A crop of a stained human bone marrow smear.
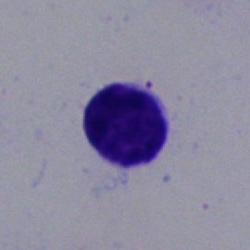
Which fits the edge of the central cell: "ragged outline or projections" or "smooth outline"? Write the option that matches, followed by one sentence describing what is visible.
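Smooth outline. The cell outline is round and smooth.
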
